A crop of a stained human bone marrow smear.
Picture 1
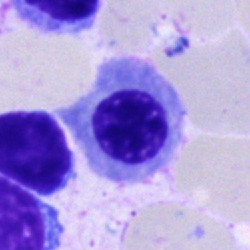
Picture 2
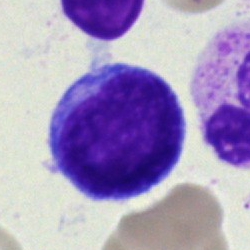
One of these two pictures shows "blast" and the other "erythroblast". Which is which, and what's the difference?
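Answer: picture 1 shows the erythroblast, picture 2 the blast. The erythroblast has an irregular outline with a tapered cytoplasmic extension on its left side, whereas the blast is round and smooth. In the erythroblast a broad rim of cytoplasm encircles the whole nucleus; in the blast the nucleus fills nearly the entire cell, leaving a thin rim that is widest at the upper left.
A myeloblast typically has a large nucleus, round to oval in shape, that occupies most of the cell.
The erythroblast's chromatin is dense and dark purple with scattered small pale spots, while the blast's is finely textured rather than coarsely clumped.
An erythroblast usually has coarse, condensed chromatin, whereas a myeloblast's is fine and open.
No distinct nucleolus is visible in the erythroblast.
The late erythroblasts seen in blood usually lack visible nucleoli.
Neither cell contains visible granules.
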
